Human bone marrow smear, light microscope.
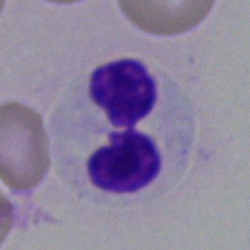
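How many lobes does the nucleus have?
Two.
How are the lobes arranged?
One above the other, meeting at a narrow constriction near the centre of the cell.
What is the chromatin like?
Dense and dark purple.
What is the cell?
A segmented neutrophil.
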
